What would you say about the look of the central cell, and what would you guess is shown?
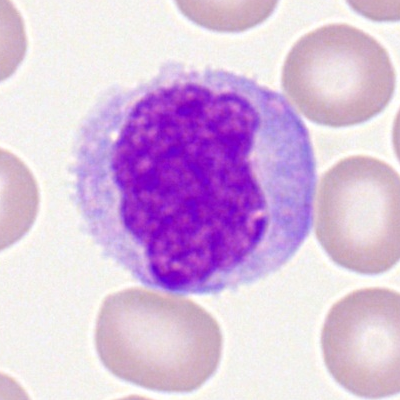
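On the left, the cell border looks frayed and fuzzy. Turning to the nucleus, I find it folded, with an indentation on its right side, and it takes up more than half of the cell. Its chromatin is mottled, darker clumps lying among lighter patches. So this is a monocyte.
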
